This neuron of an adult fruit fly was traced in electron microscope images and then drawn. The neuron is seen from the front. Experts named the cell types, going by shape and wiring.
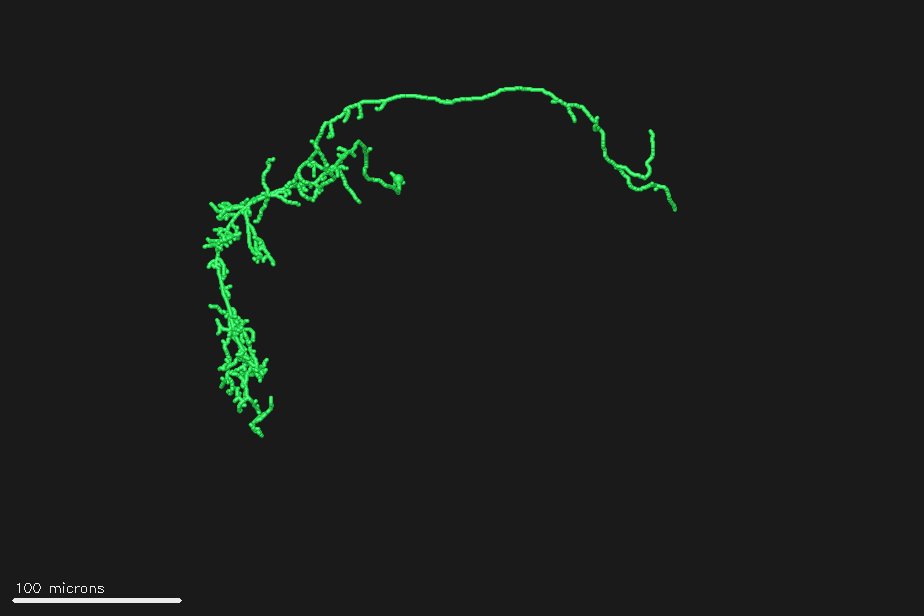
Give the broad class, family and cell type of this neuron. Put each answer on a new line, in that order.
central-brain intrinsic neuron
hemilineage DM4_dorsal
pC1_6a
